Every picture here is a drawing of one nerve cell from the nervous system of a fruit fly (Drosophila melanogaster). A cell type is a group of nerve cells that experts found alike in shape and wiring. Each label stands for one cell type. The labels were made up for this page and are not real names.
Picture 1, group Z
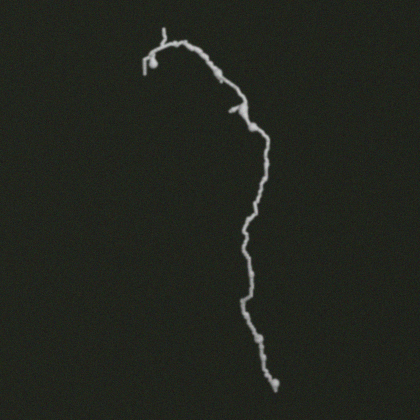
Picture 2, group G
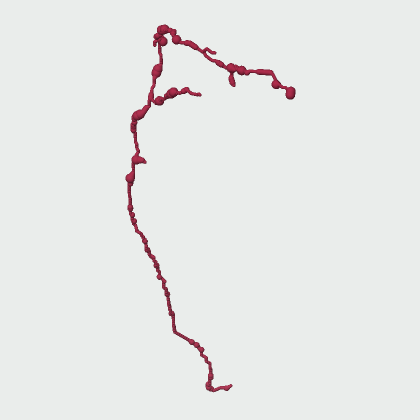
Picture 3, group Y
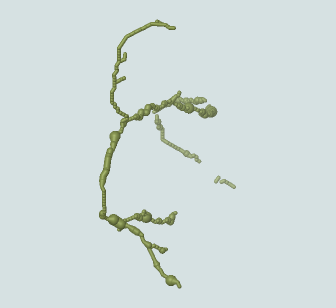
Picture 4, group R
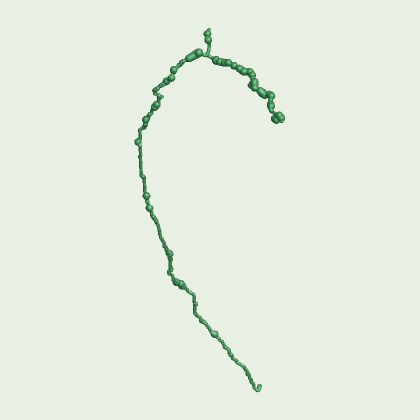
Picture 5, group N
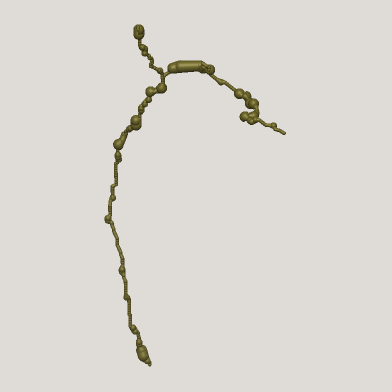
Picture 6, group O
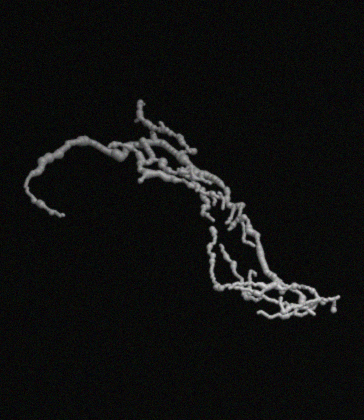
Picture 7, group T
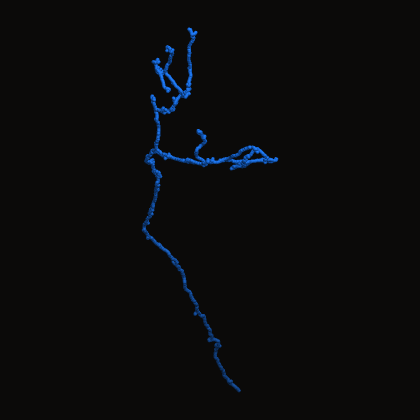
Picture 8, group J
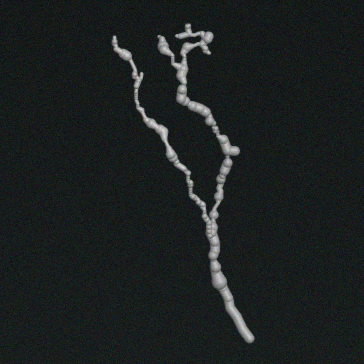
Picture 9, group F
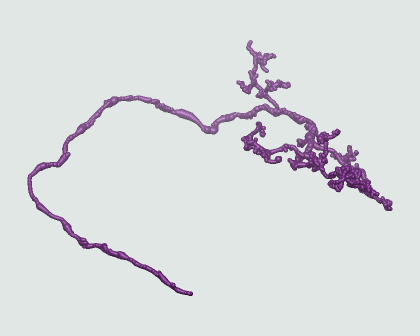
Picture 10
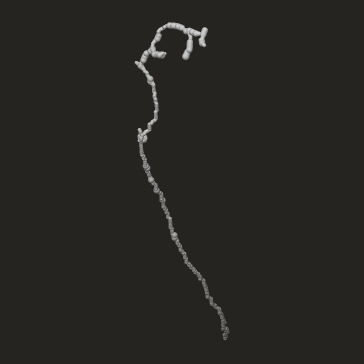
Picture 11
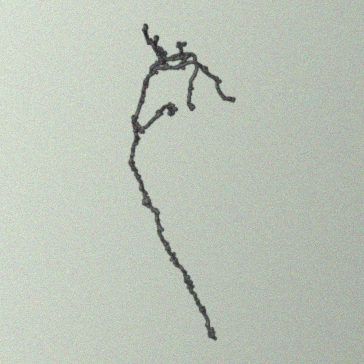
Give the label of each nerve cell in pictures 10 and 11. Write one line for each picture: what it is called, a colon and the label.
10: group R
11: group N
